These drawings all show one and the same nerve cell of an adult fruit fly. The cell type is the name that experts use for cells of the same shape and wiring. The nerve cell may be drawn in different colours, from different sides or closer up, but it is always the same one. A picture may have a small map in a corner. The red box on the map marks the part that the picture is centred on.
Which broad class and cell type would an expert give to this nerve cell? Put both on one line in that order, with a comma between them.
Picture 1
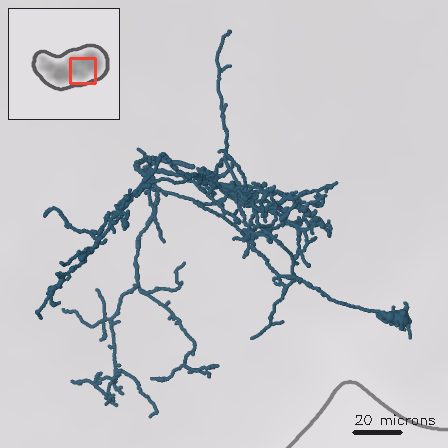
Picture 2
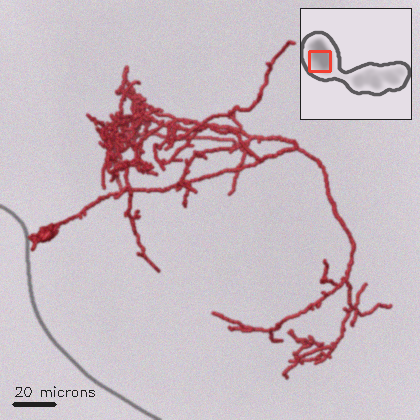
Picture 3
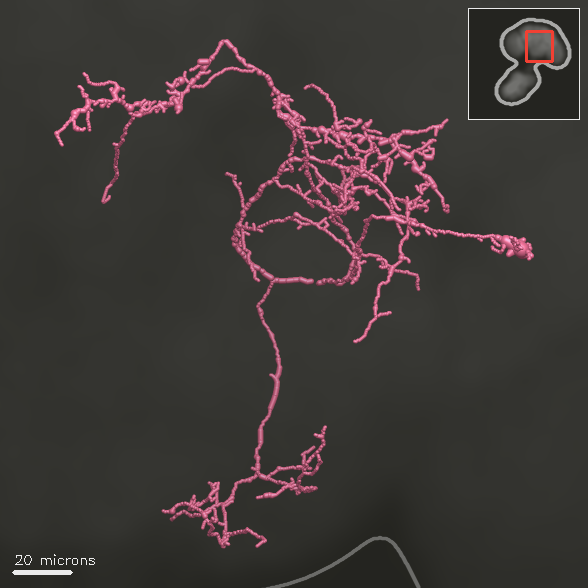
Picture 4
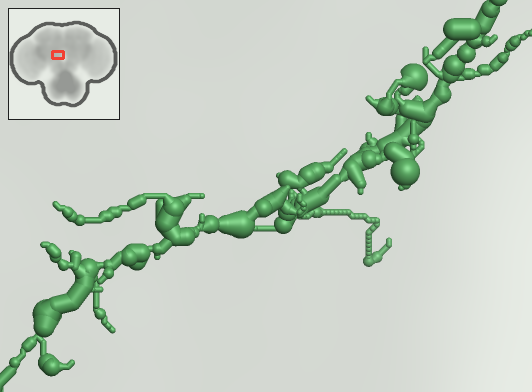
central-brain intrinsic neuron, VES027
